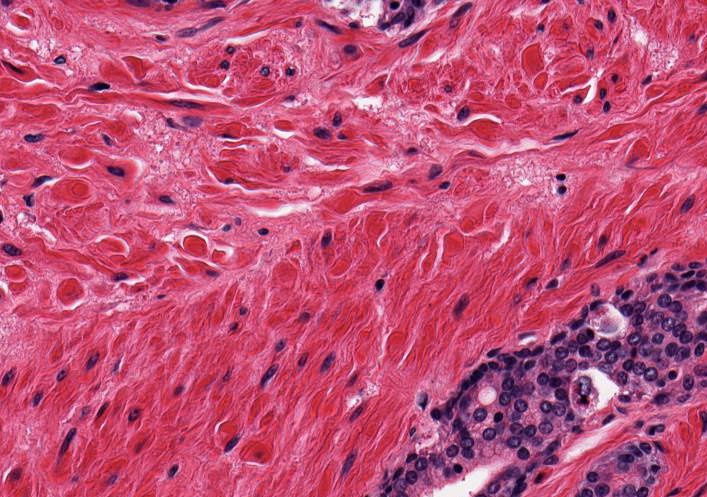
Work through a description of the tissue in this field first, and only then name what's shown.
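Dense pink fibromuscular stroma occupies most of the field, and a cluster of epithelial cells is confined to the lower right corner. In the upper part, many smooth muscle cells are cut across and appear as rounded pink profiles. Stromal nuclei are mostly elongated and dark, lying singly and well spaced. A few small round lumina lie within the epithelial cluster. The tissue is prostate.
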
